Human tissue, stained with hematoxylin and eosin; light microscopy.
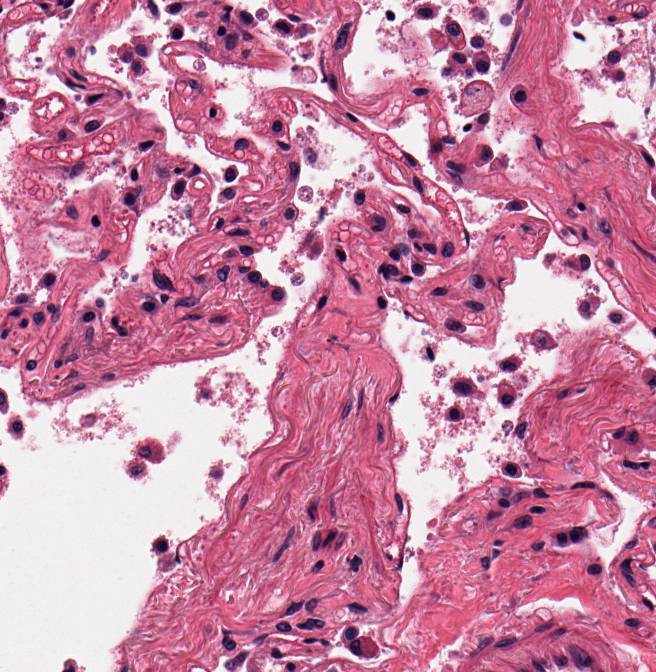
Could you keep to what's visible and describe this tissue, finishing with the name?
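Let me see: branching, irregular pink walls of fibrous tissue split the field into many irregular empty spaces. Among the collagen fibres of those thickened walls sit scattered dark nuclei, elongated and spindle-shaped. Plump cells with rounded dark nuclei line the wall surfaces, clearest in the upper half. Within the spaces I find scattered loose rounded cells with pink cytoplasm, along with fine granular debris. This is lung.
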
